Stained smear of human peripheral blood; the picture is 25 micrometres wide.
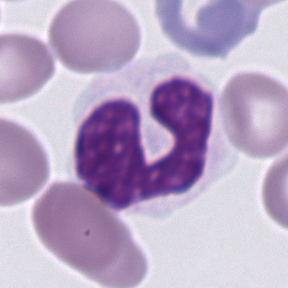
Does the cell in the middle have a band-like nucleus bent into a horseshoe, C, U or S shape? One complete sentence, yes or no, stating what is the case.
Yes, the nucleus takes a horseshoe, C, U or S shape without separate lobes.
